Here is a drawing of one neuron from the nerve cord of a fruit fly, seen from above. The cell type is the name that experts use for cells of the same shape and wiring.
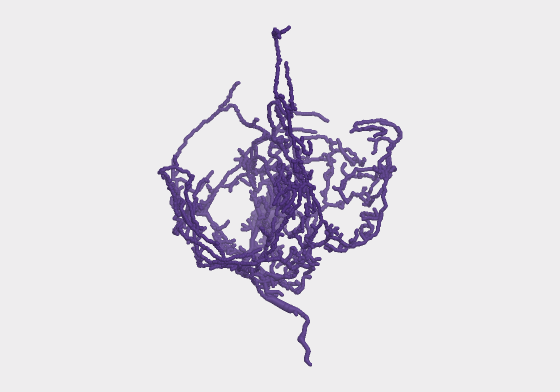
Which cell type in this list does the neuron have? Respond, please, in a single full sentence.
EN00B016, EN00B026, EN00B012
The cell type to which this neuron belongs is EN00B012.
